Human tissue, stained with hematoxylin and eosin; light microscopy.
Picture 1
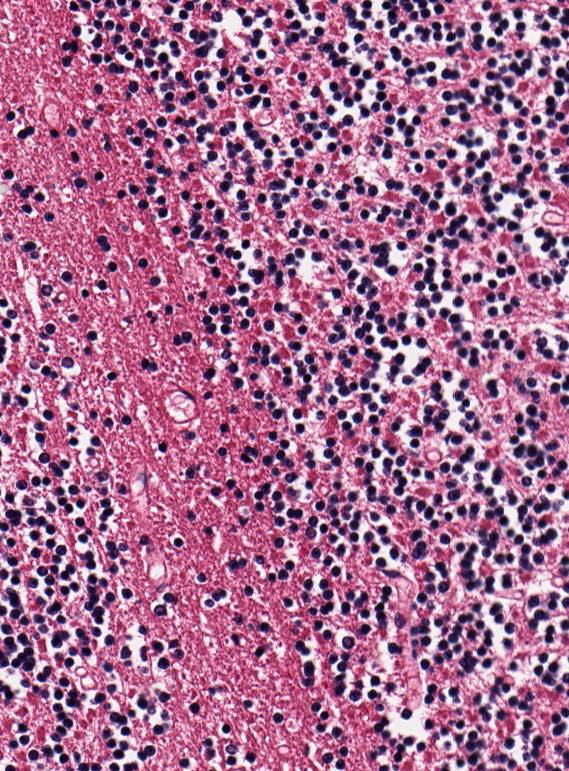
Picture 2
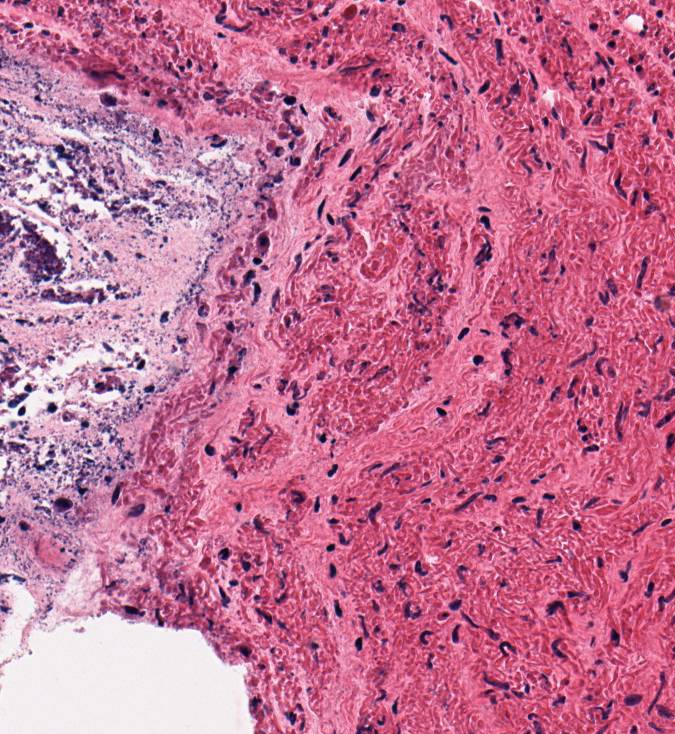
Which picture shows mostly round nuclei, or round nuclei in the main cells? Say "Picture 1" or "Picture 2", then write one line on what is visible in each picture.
Picture 1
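Picture 1: The cellular zones are packed with small, round, dark-staining nuclei with scant surrounding cytoplasm.
Picture 2: Most nuclei in the dense tissue are elongated and dark-staining.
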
